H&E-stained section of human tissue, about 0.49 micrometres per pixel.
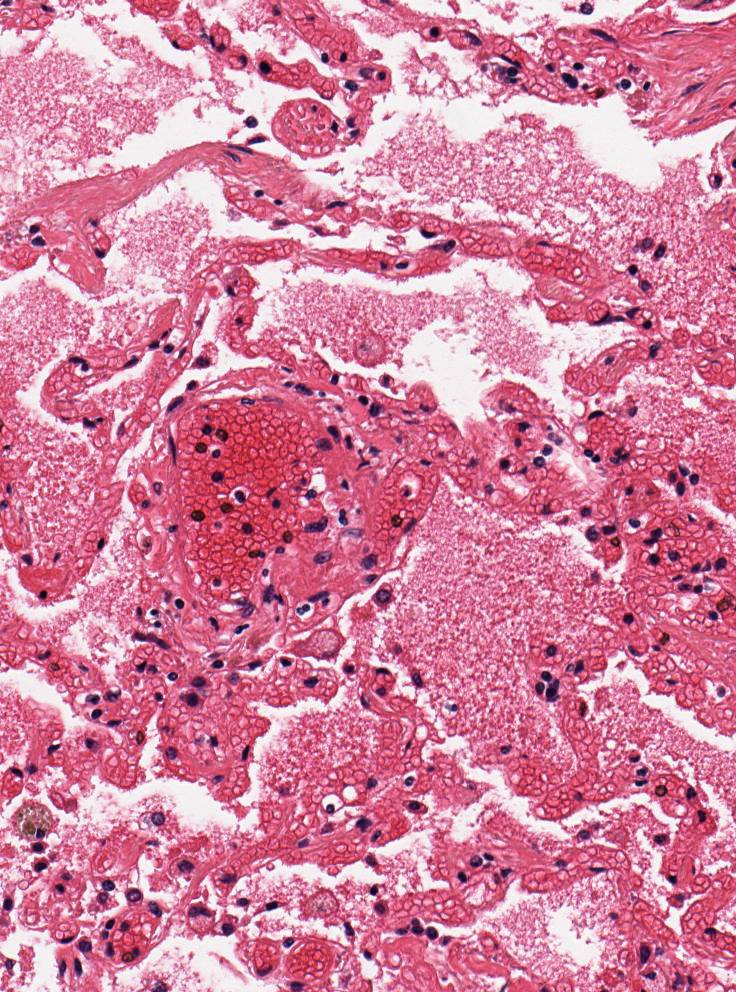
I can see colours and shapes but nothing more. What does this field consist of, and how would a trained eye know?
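The field shows alveolus, its thin, branching walls dividing it into irregular spaces that take up most of its area. Pale pink, finely granular material fills the spaces. The thin walls are crowded with tightly packed red blood cells, and their nuclei are small, dark and widely scattered.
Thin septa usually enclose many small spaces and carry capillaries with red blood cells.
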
